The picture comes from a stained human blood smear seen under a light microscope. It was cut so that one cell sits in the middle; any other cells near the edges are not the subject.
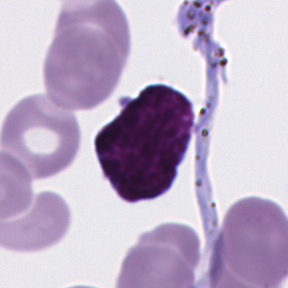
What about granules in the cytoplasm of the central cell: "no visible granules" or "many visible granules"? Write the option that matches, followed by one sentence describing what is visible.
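No visible granules. No granules are seen in the cell.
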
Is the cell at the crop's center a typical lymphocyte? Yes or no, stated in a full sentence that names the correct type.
No, in this crop the middle cell is a myeloblast, not a typical lymphocyte.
